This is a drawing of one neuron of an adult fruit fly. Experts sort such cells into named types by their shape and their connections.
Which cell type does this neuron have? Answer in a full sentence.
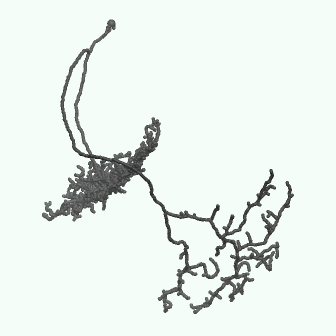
The cell type is MeLo10.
